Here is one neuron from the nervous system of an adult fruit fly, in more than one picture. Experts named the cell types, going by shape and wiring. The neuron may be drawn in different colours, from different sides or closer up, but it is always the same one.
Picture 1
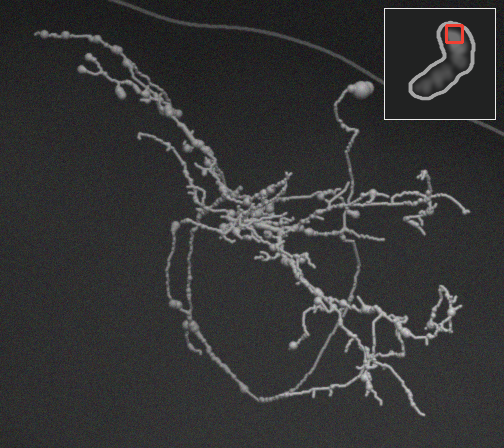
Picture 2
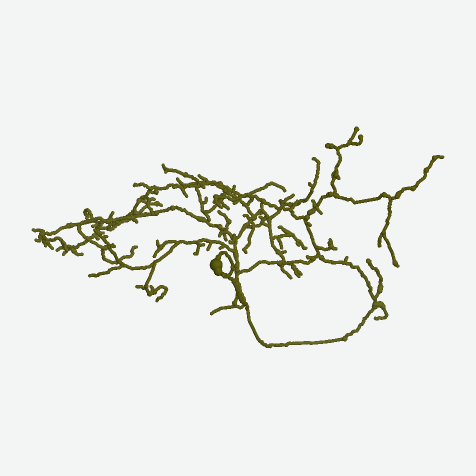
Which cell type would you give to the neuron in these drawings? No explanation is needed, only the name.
AVLP225_b1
